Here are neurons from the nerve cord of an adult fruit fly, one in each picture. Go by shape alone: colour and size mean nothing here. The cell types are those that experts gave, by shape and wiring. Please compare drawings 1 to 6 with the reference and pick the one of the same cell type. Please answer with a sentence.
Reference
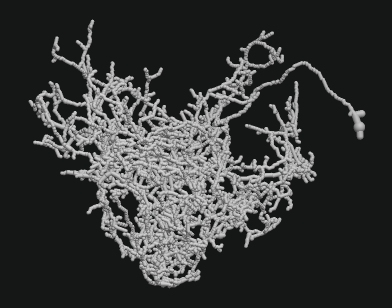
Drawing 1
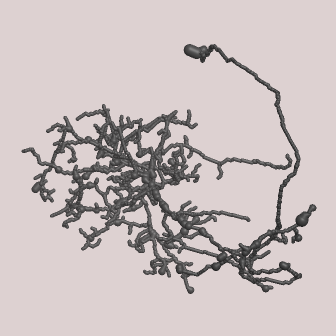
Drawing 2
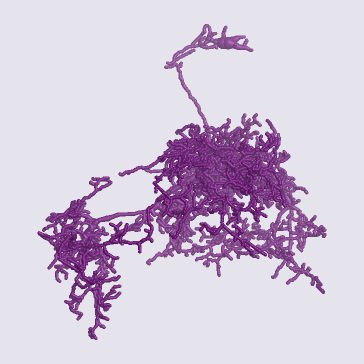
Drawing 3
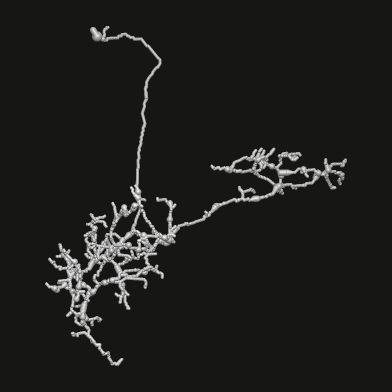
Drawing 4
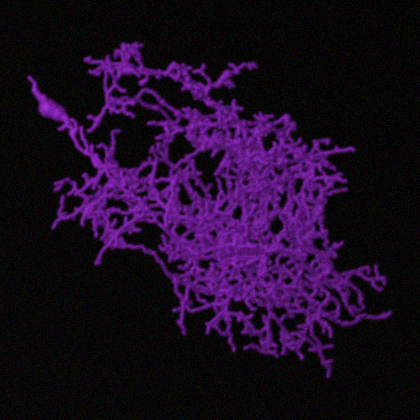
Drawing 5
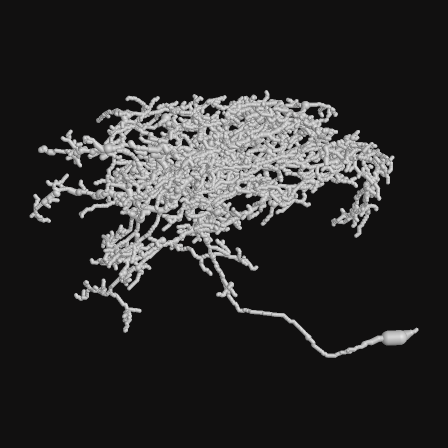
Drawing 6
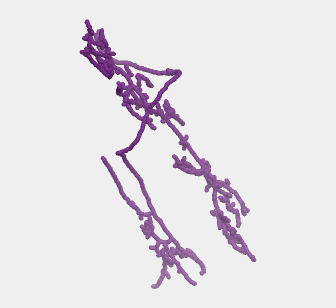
Drawing 5 is of the same cell type.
